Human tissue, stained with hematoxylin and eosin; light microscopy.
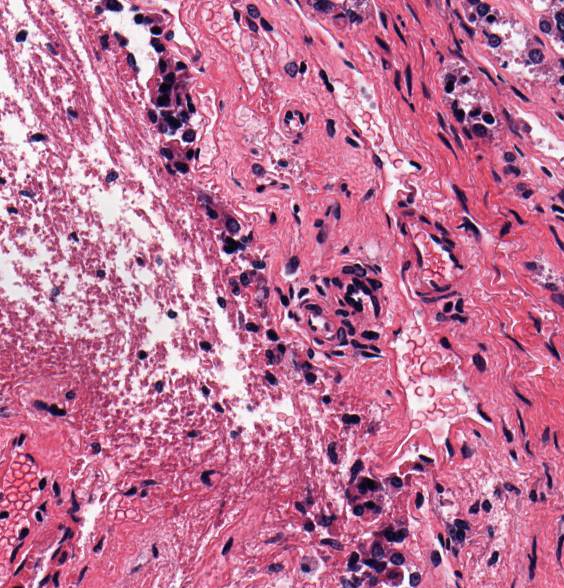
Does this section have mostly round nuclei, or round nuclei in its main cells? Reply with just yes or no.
No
